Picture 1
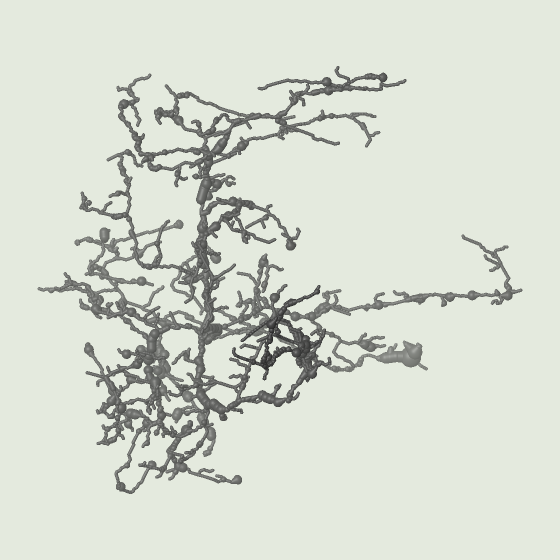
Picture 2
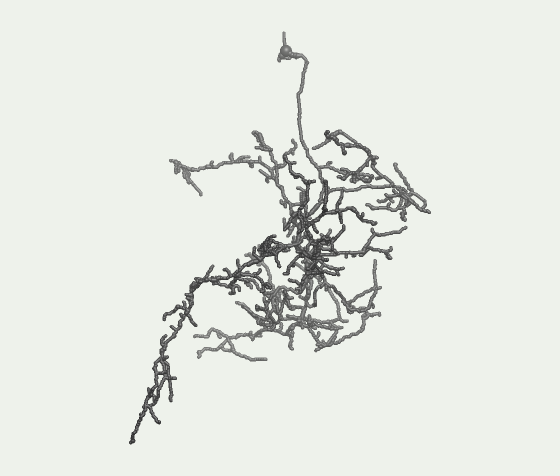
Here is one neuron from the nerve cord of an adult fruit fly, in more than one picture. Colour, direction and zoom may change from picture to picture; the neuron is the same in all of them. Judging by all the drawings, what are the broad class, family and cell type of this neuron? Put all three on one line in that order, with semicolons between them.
nerve-cord intrinsic neuron; hemilineage 20A.22A; IN20A.22A012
